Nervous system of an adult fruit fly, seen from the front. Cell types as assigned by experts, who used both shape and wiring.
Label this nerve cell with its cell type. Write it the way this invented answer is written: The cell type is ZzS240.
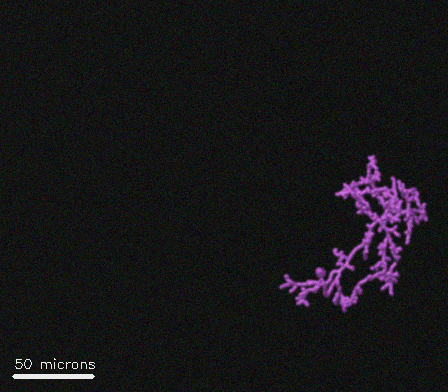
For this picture: The cell type is IN13A037.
